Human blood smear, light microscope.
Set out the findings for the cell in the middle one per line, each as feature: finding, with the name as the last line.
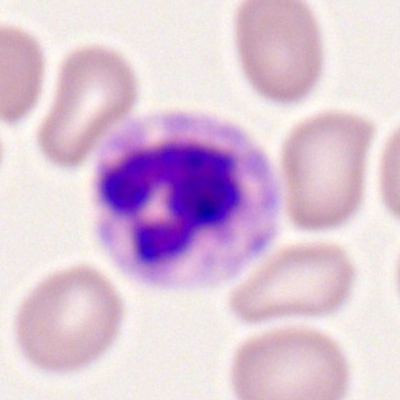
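Nucleus: divided into several lobes
Lobes: grouped around a small pale gap in the middle
Chromatin: dark purple, densely clumped
Cytoplasm: fine, faint lilac granules
Name: segmented neutrophil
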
